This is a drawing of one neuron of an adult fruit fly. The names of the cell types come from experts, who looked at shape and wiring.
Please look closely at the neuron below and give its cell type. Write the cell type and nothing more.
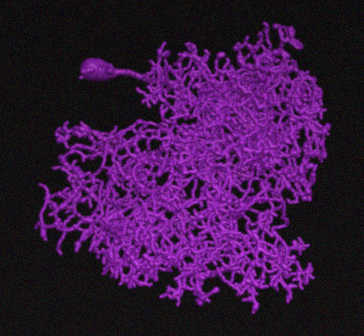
lLN2X04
